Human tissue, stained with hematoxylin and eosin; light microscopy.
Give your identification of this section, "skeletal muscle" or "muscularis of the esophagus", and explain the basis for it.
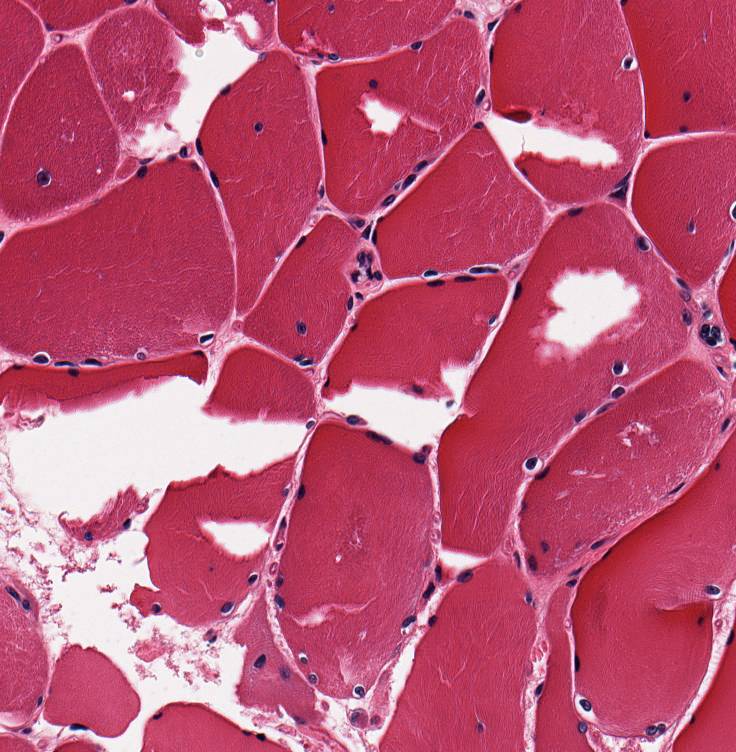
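The section is skeletal muscle rather than muscularis of the esophagus. Most fibre nuclei lie at the fibre edge, just beneath the cell membrane.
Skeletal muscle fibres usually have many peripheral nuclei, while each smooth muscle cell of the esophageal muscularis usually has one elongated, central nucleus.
Polygonal to rounded fibres vary noticeably in size and stain deep, fairly even eosinophilic pink-red.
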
